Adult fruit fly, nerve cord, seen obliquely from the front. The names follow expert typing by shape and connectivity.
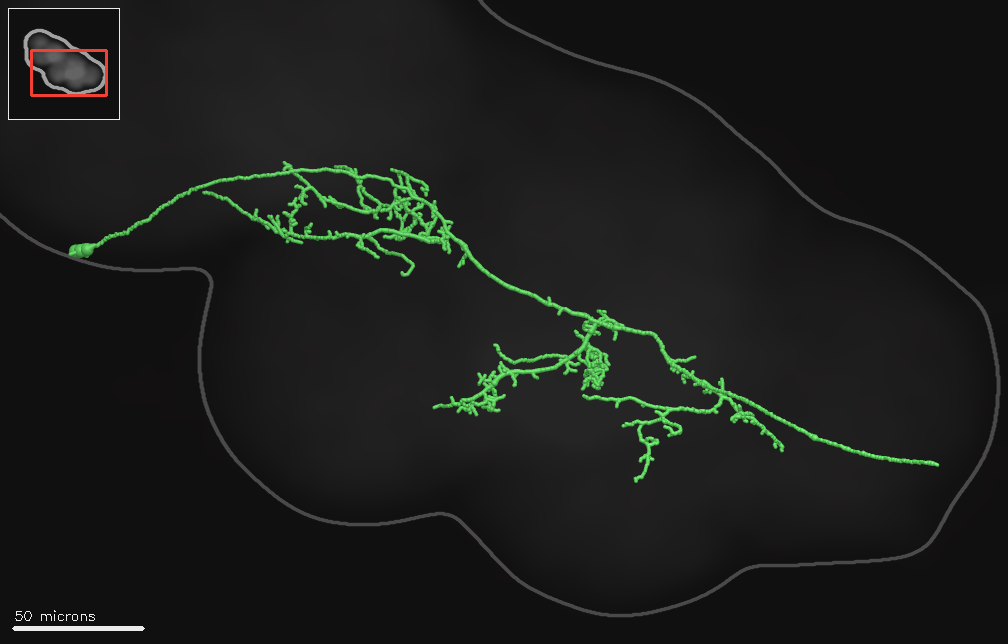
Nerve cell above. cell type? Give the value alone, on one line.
AN08B018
